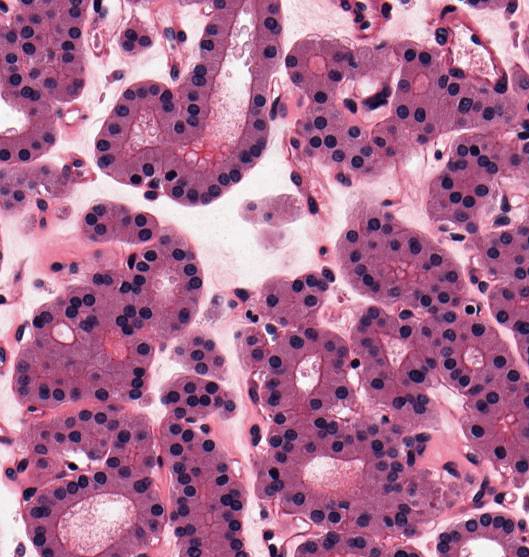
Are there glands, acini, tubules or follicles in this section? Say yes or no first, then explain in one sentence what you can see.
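Yes. Many nests contain small round lumina holding pale pink secretion.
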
